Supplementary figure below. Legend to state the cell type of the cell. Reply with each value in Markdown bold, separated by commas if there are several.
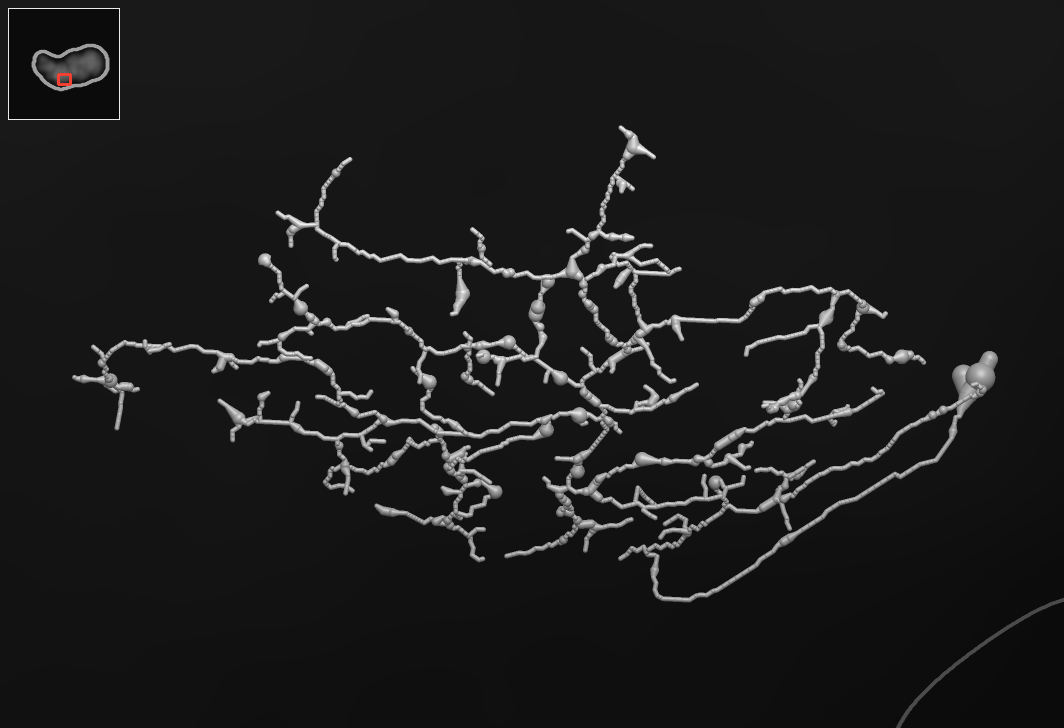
**Cm13**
